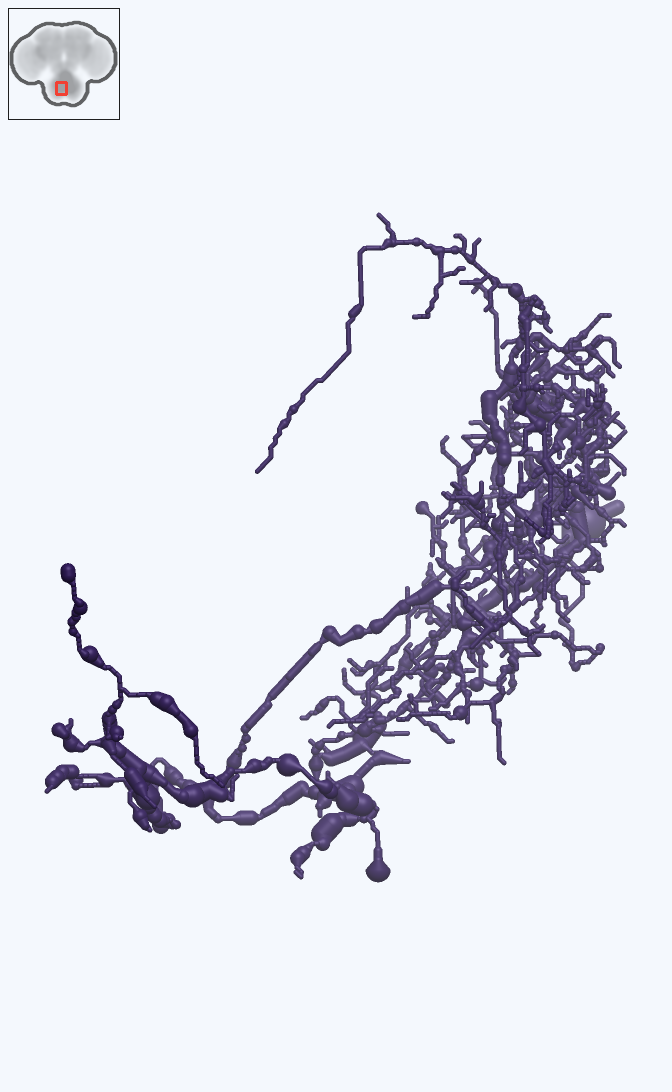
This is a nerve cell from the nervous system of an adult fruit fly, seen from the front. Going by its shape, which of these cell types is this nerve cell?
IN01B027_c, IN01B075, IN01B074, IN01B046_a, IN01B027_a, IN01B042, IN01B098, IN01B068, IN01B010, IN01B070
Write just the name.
IN01B010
